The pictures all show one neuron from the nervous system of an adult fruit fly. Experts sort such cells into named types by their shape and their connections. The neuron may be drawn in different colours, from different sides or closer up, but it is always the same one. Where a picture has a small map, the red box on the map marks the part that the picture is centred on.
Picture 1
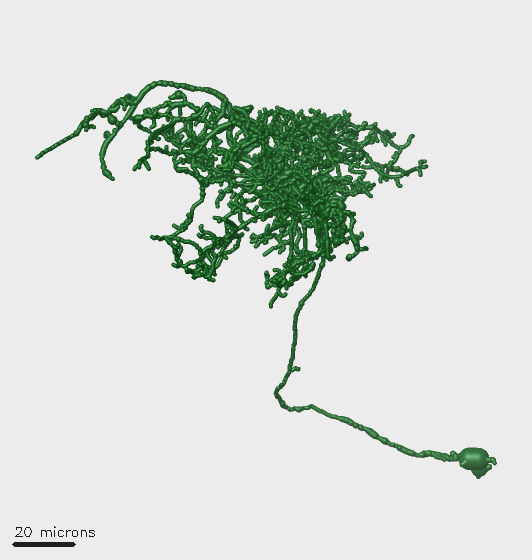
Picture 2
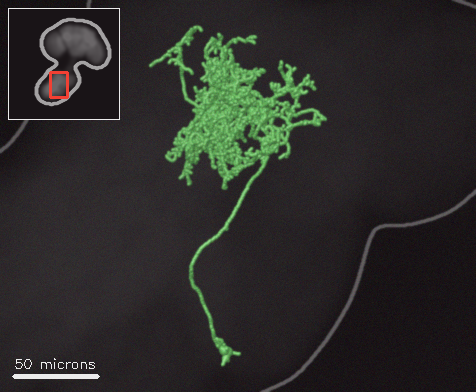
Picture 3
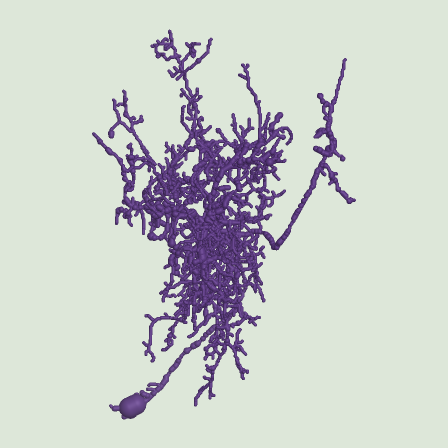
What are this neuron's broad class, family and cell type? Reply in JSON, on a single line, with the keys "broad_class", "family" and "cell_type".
{"broad_class": "nerve-cord intrinsic neuron", "family": "hemilineage 06A", "cell_type": "IN06A002"}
